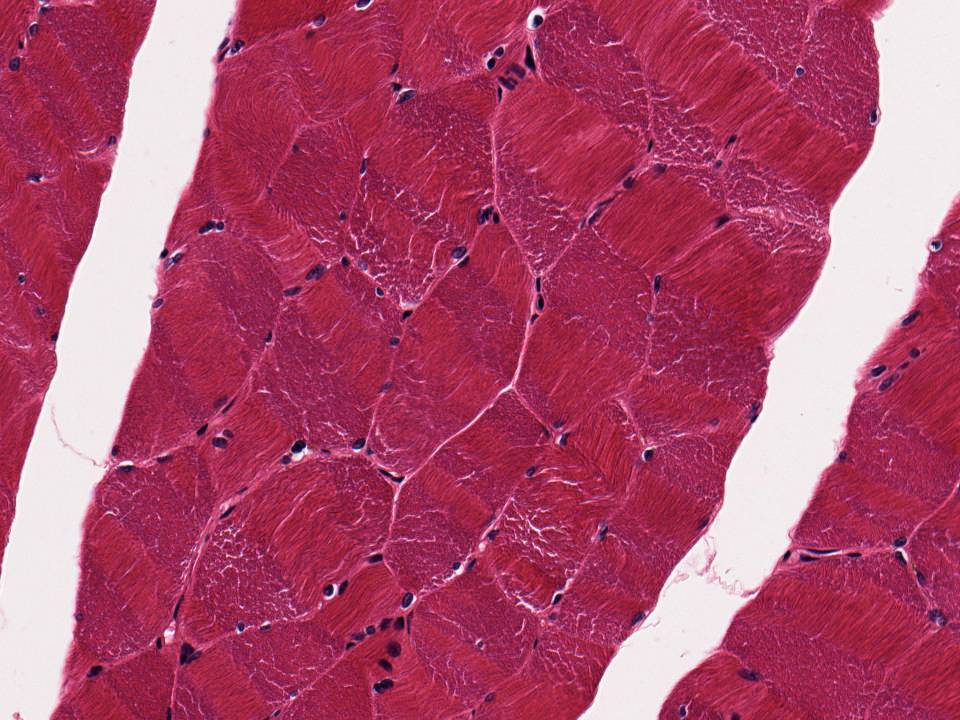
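Skeletal muscle, haematoxylin and eosin. Small dark oval nuclei lie at the periphery of the fibres, not centrally. The fibre cytoplasm is strongly eosinophilic, deep red. Neighbouring fibres are separated only by thin pink strands of endomysium. No fat cells are present anywhere in the field.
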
